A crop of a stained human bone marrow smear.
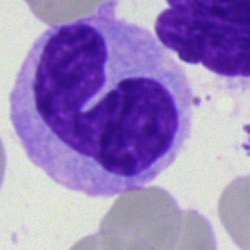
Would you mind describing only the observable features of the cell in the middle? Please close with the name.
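Kidney-shaped, the nucleus is entered from the top by a deep, narrow cleft and shows no visible nucleoli. The cytoplasm is pale lilac, without vacuoles. Cell type: monocyte.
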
